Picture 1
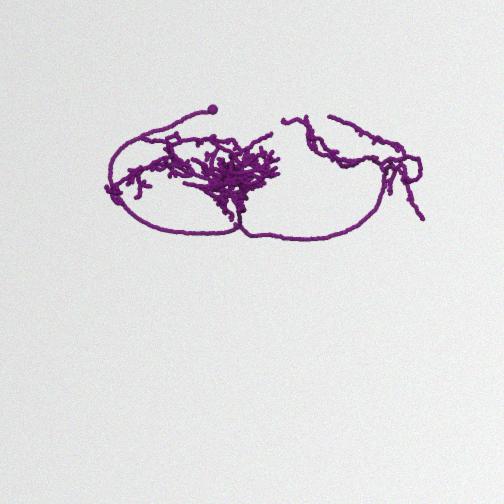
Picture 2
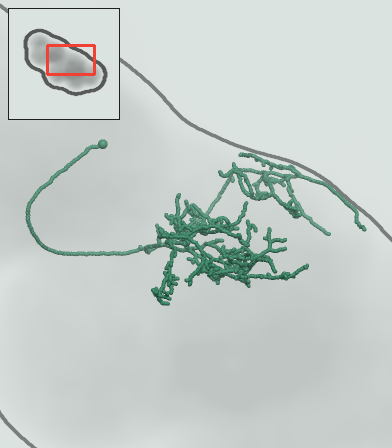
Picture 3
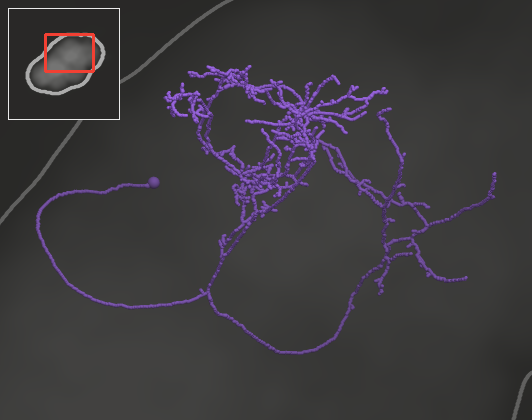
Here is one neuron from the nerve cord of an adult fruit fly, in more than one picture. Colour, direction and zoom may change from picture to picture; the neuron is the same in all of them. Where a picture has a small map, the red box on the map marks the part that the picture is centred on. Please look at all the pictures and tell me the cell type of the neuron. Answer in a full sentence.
The cell type is IN19B070.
